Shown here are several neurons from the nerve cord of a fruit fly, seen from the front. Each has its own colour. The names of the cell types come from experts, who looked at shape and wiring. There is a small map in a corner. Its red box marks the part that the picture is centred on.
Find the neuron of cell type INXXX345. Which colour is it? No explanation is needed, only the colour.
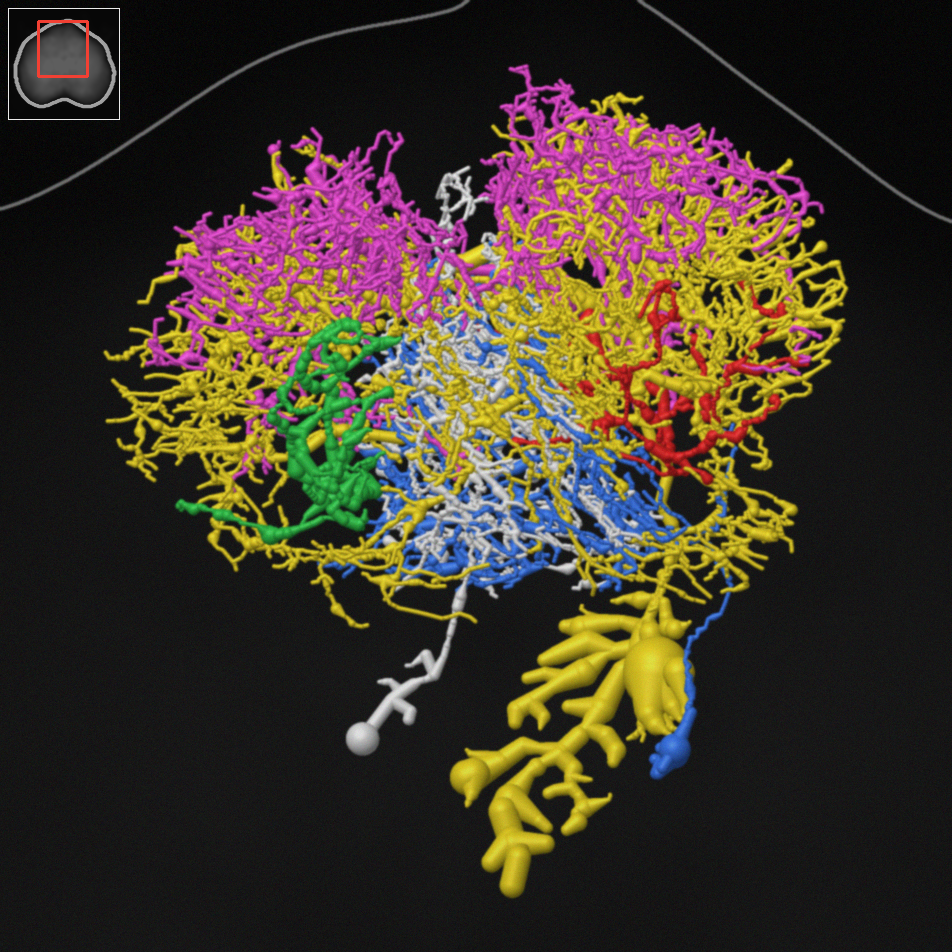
blue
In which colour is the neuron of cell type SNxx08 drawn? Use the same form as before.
red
